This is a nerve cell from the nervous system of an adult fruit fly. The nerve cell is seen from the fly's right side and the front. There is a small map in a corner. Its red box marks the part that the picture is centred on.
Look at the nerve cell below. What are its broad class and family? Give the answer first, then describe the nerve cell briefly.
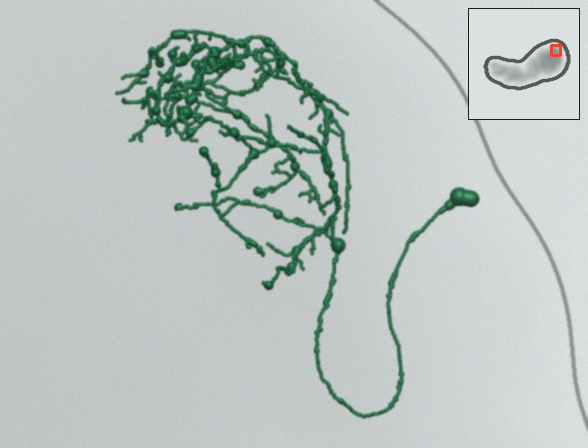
This is a central-brain intrinsic neuron. The family is hemilineage LHl4_dorsal. Its cell body lies on the right of the picture. The picture shows dozens of branch ends.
